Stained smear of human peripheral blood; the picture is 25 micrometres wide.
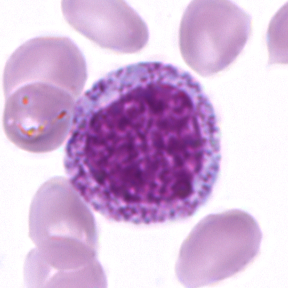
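A myelocyte sits at the centre of this stained blood smear. Notice its nearly round outline. The nucleus fills most of the cell, yet a rim of cytoplasm remains on all sides. Look closely at that cytoplasm: it is crowded with many small dark purple granules, and no clear vacuoles can be seen.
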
